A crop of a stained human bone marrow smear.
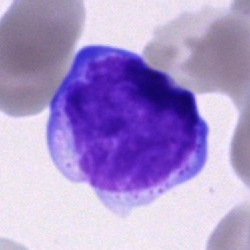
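Blast, the cell in the centre of this marrow smear. You'll notice a small pointed tag of pale cytoplasm jutting out from its bottom edge. The chromatin is deep purple, mottled and patchy. Its pale blue cytoplasm is widest along the lower left, and fine purple dots are scattered in it near the lower edge.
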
